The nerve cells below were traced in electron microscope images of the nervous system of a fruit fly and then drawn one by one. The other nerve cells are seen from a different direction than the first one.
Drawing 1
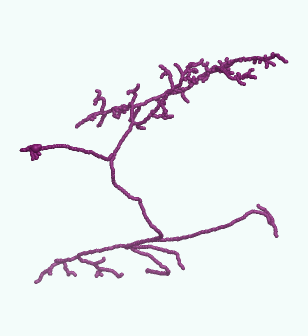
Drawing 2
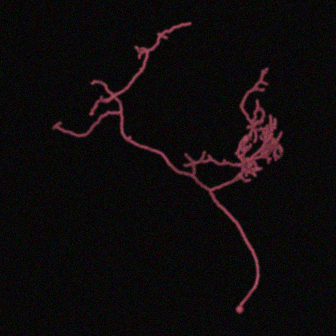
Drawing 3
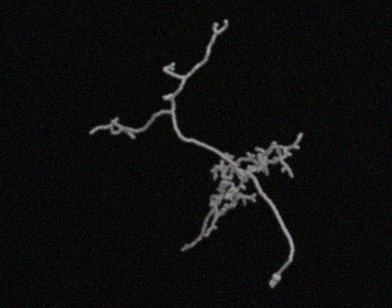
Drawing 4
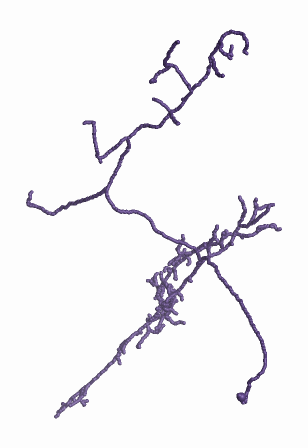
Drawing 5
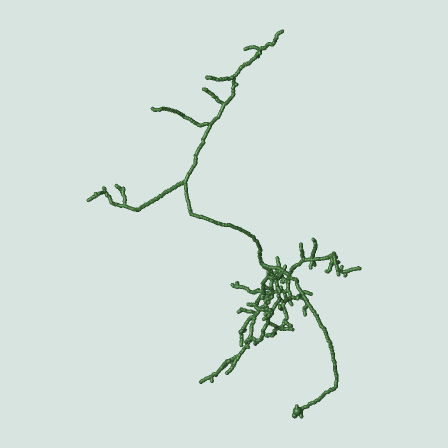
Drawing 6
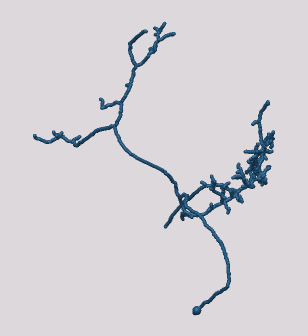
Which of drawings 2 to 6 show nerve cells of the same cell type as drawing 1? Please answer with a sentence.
Drawing 3, drawing 4 and drawing 5 are of the same cell type.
